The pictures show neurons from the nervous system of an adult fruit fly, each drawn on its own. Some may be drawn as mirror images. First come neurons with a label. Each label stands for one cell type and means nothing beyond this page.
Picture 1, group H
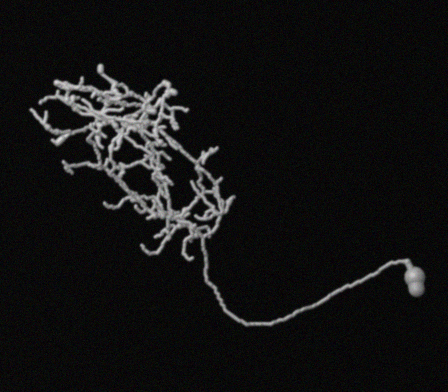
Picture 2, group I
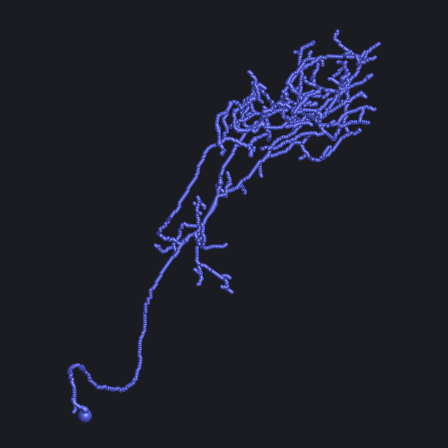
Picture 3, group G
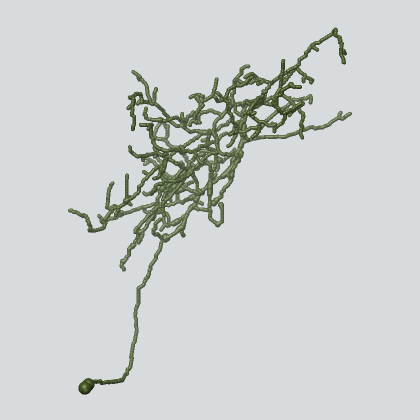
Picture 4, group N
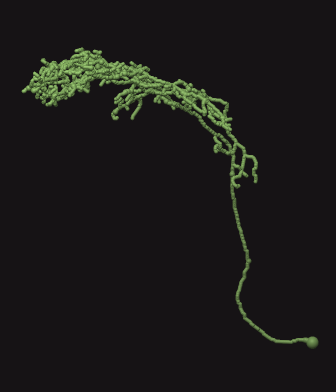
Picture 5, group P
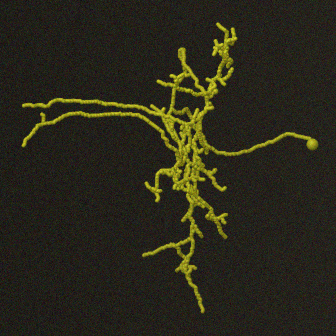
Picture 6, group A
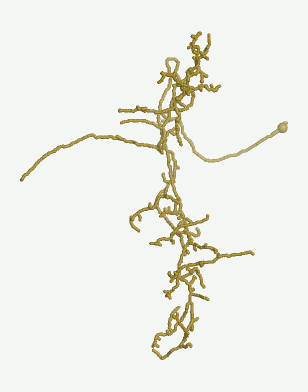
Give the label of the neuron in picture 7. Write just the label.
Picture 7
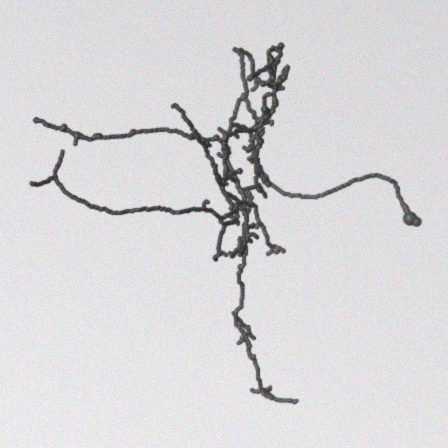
group P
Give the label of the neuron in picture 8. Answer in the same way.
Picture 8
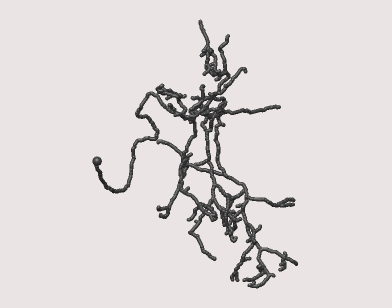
group A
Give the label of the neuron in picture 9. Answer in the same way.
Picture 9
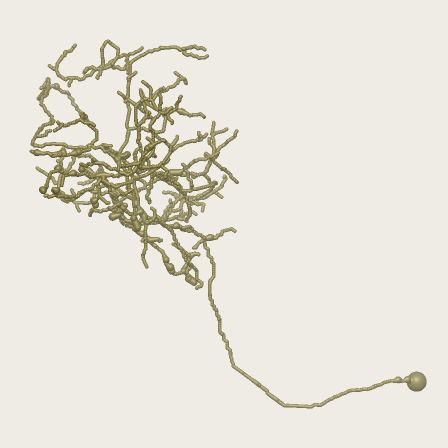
group G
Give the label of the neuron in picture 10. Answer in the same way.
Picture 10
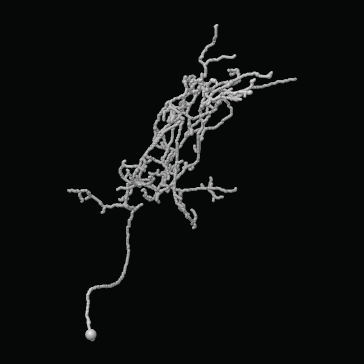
group H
